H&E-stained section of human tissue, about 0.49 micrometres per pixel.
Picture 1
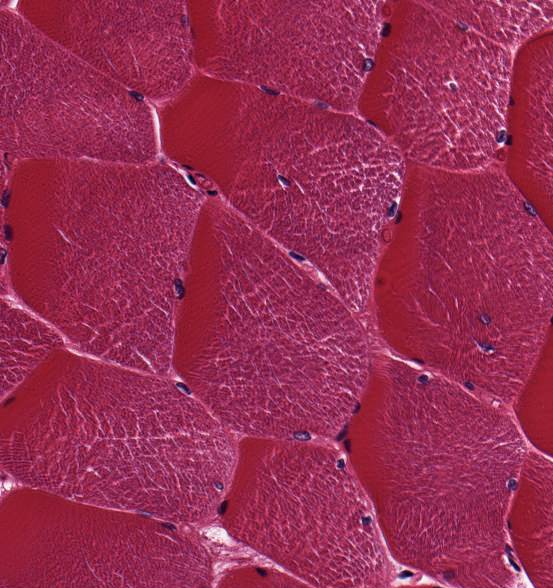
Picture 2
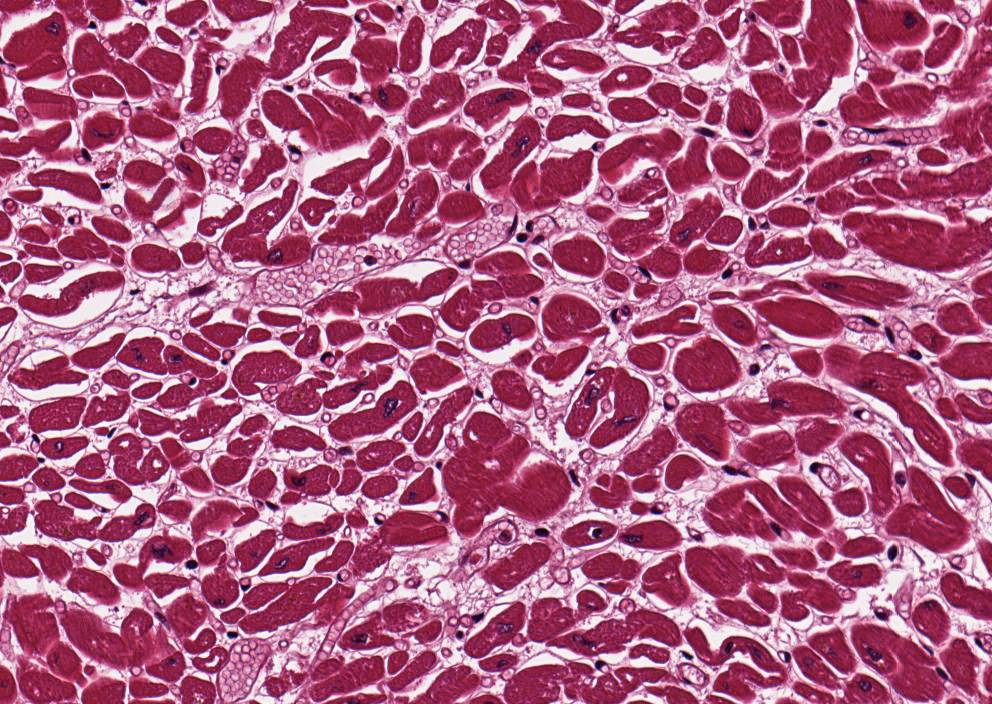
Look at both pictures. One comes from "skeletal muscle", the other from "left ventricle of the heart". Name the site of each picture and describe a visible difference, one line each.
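Picture 1: skeletal muscle. The small, dark, flattened nuclei lie mostly at the edges of the fibres.
Picture 2: left ventricle of the heart. Where a fibre's nucleus is seen, it is single and lies in the centre of the fibre.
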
